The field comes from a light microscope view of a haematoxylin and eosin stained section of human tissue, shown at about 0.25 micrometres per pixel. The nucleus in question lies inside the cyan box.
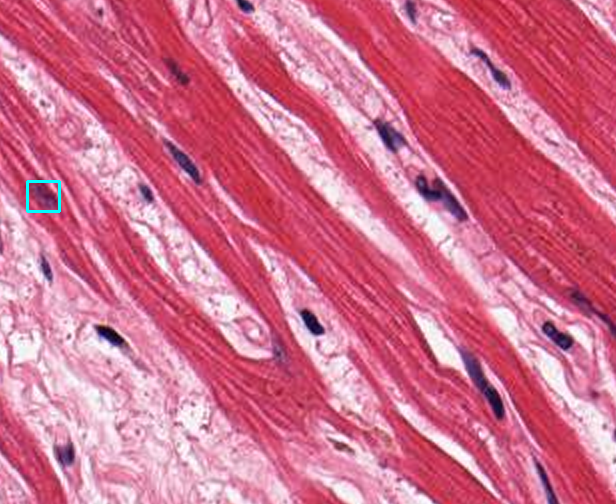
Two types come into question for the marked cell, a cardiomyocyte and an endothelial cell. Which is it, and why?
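The marked nucleus belongs to a cardiomyocyte. The nucleus is an oval shape stretched along the direction of the fibre, with soft, blurred edges. The nucleus is paler and more purple than the small, dark, compact nuclei in the pale tissue to its lower left. The nucleus lies inside the red fibre, with red cytoplasm on both sides of it rather than at its edge. The cytoplasm is abundant and deep red, with fine parallel streaks running lengthwise. The fibre runs diagonally from upper left to lower right, parallel to neighbouring red fibres, with pale, loose, finely speckled tissue alongside.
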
